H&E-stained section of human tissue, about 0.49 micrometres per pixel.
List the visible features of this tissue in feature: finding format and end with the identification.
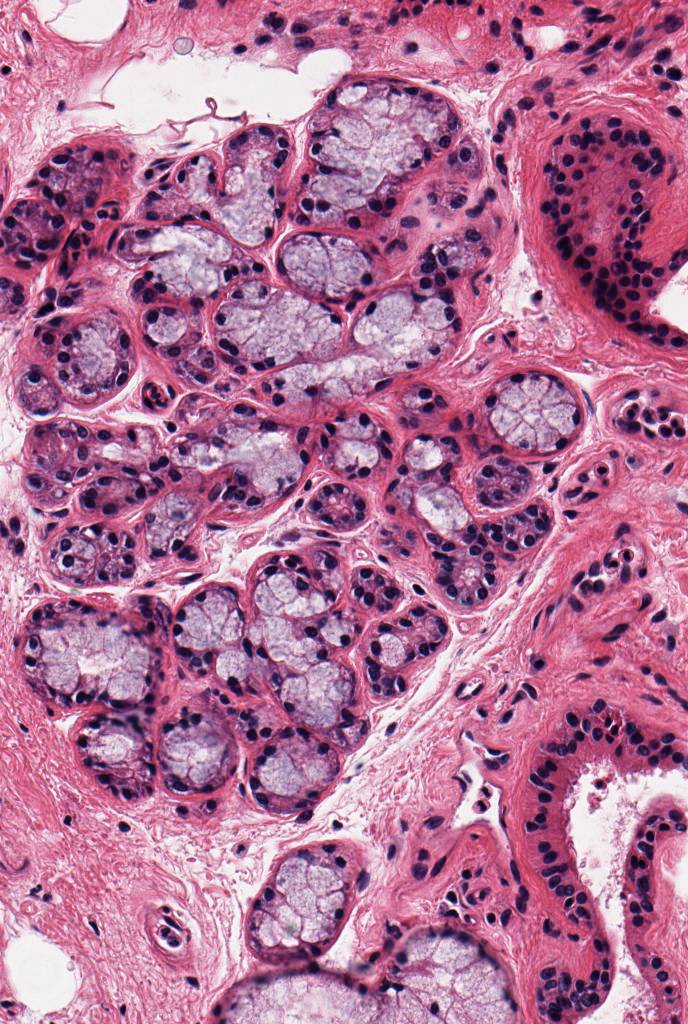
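Acini: mostly mucous cells with pale, foamy, grey-blue cytoplasm
Mucous cell nuclei: small, dark, flattened against the acinar base
Granular cells: darker purple-pink, round nuclei, among mucous cells in some acini, clearest at upper left
Ducts: lower right, single layer of columnar cells with pink cytoplasm
Name: minor salivary gland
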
